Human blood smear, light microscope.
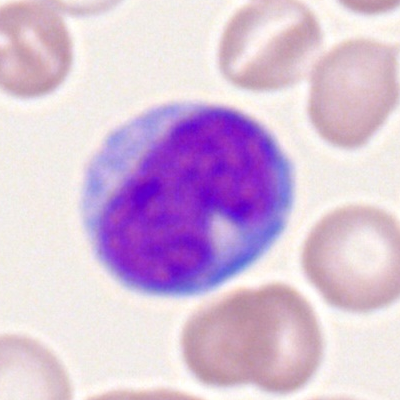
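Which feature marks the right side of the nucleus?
A small notch.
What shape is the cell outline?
Round.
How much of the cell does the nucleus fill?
Most of it, and no granules are seen in the cytoplasm.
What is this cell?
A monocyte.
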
